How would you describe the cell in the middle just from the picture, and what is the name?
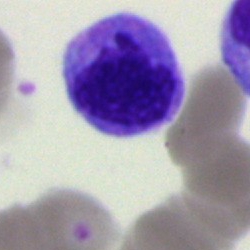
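Nucleus fills most of the cell. No granules seen in the cytoplasm. Pale grey red cells lie against its lower right; the surrounding red cells are out of focus and blurred. Cell: monocyte.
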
